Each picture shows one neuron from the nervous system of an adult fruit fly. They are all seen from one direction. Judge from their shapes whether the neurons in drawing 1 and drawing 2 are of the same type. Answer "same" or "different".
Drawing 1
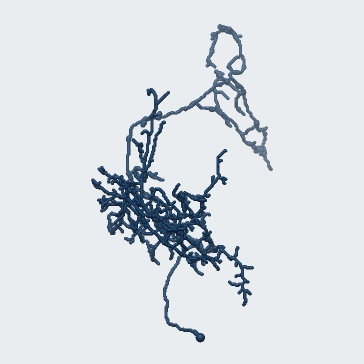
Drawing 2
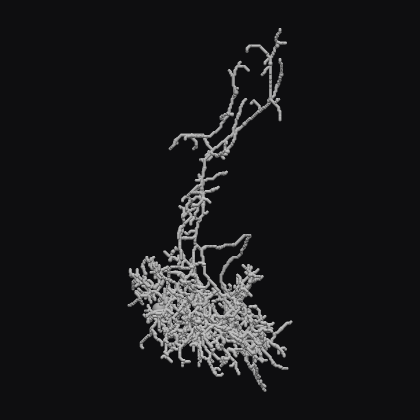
different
